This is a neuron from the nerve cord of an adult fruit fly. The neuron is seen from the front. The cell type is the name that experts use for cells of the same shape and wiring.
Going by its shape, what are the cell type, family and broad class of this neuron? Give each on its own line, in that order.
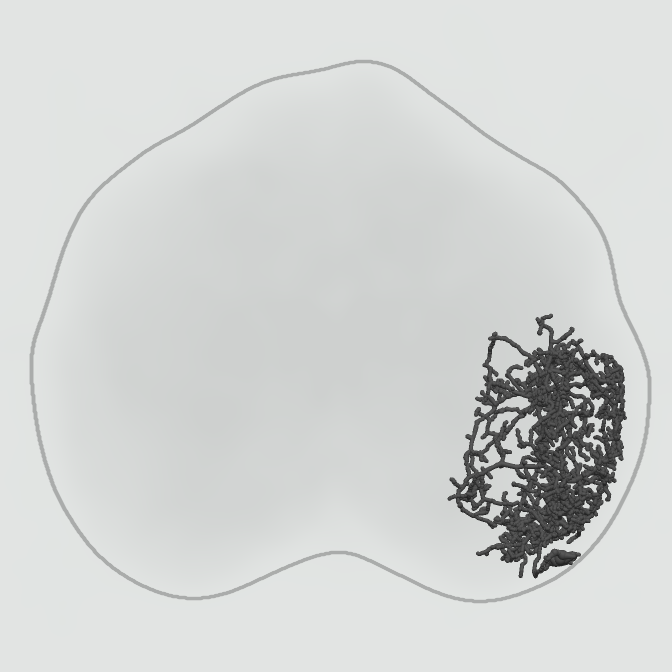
IN13A006
hemilineage 13A
nerve-cord intrinsic neuron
